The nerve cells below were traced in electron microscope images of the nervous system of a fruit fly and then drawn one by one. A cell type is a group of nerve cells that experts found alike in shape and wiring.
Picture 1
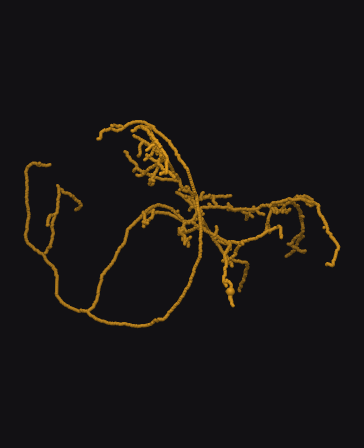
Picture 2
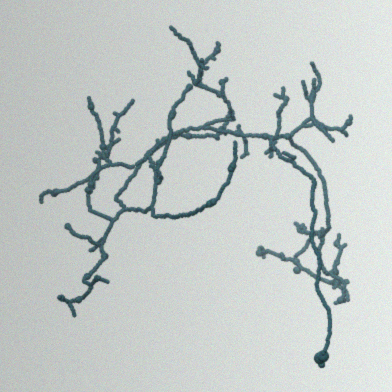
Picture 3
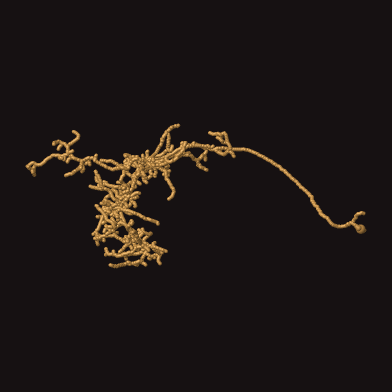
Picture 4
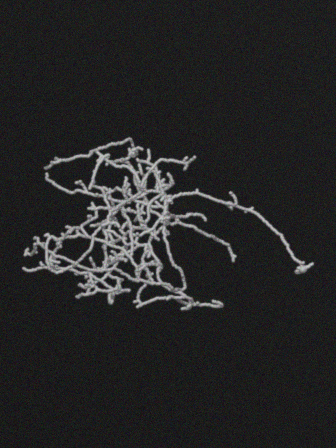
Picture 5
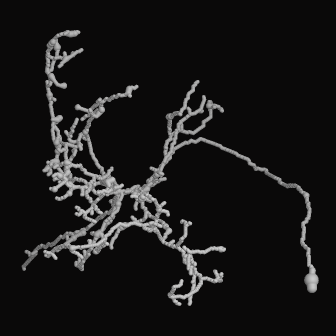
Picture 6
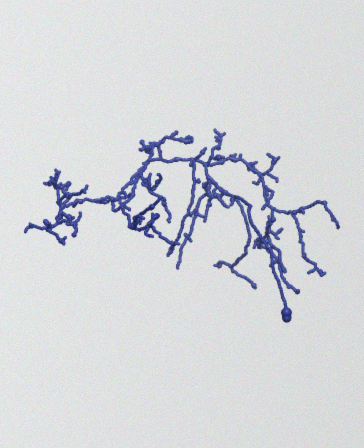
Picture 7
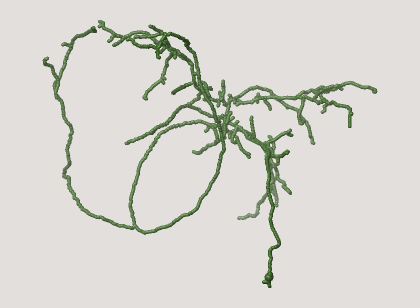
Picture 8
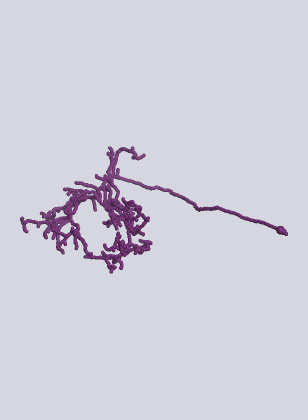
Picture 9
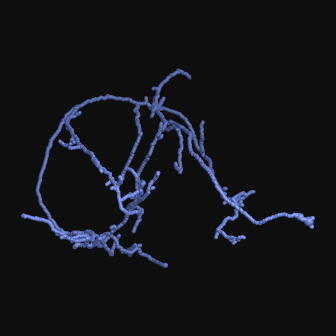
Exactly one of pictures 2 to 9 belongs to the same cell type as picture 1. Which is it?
Picture 7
